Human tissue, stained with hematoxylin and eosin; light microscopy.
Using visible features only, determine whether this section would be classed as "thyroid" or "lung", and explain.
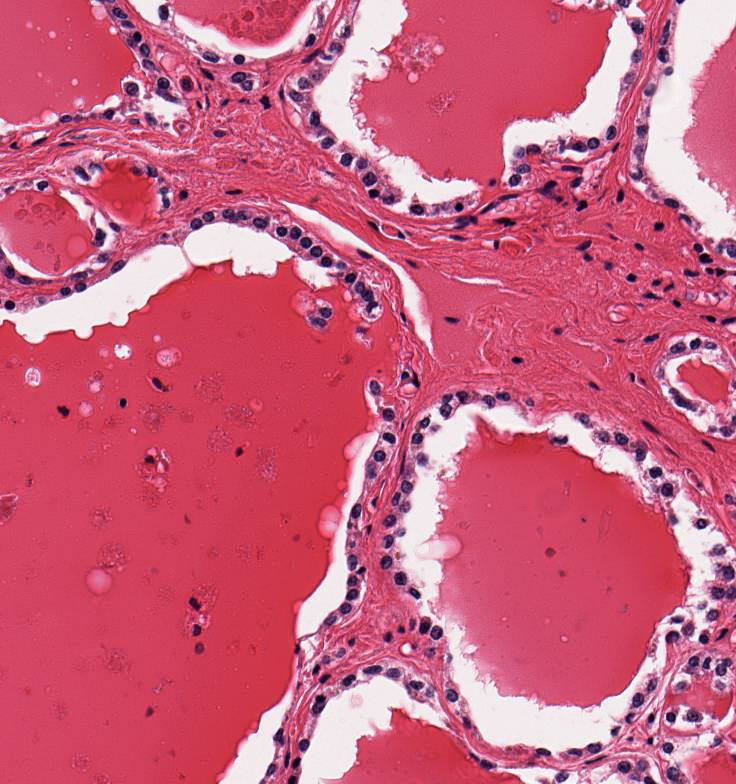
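Thyroid. Deciding feature: large, rounded to irregular closed follicles take up most of the field, filled with homogeneous pink material.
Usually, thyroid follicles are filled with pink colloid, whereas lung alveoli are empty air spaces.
Lining: one layer of flattened to low cuboidal epithelial cells; nuclei small, round, dark, evenly spaced, similar in size. Narrow stromal bands separate follicles; a pink fibrous band with sparse spindle-shaped nuclei crosses the middle.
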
